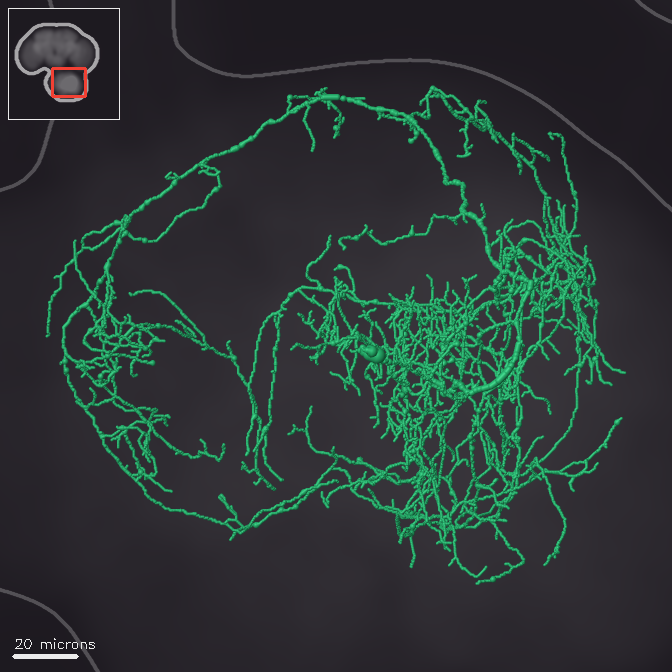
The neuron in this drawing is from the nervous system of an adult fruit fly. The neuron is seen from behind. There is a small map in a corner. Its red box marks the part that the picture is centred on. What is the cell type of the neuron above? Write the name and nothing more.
IN13B104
